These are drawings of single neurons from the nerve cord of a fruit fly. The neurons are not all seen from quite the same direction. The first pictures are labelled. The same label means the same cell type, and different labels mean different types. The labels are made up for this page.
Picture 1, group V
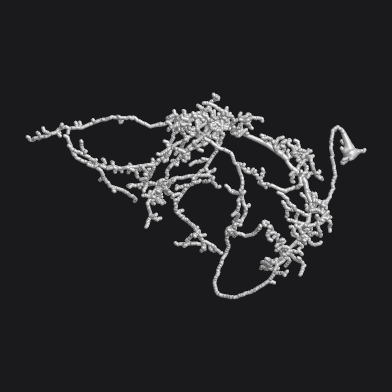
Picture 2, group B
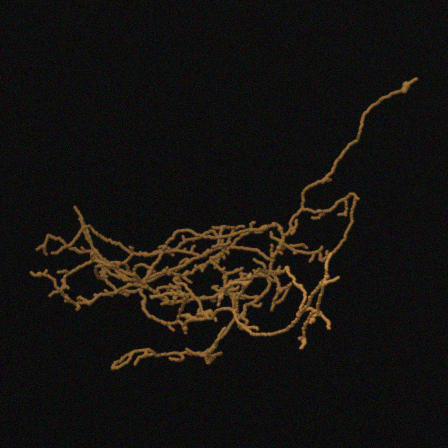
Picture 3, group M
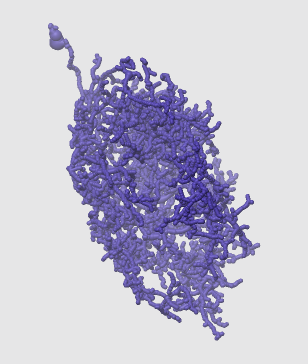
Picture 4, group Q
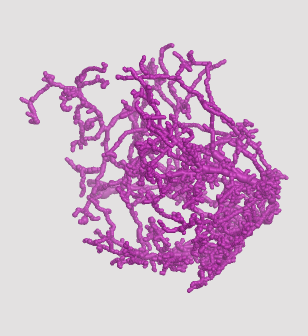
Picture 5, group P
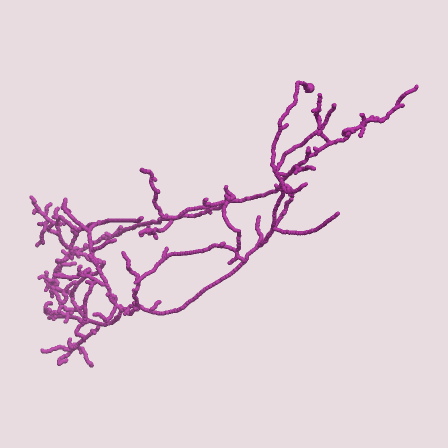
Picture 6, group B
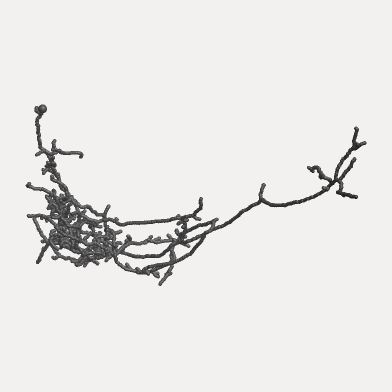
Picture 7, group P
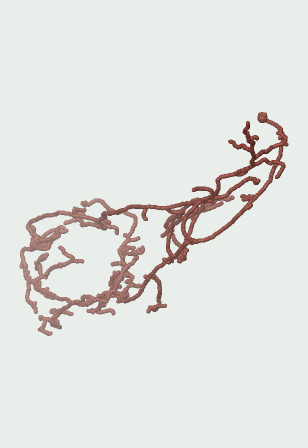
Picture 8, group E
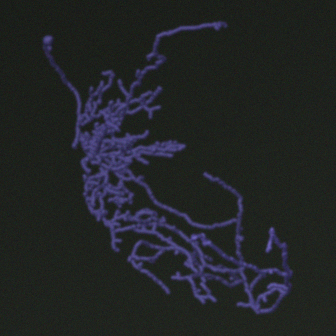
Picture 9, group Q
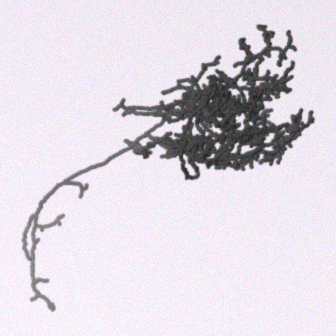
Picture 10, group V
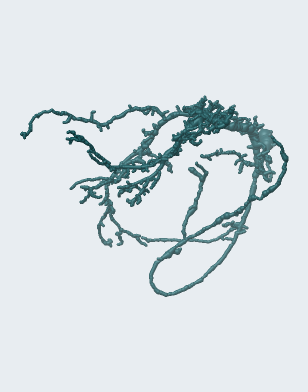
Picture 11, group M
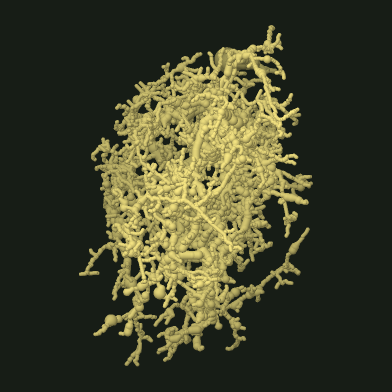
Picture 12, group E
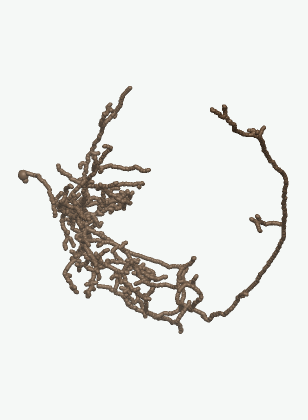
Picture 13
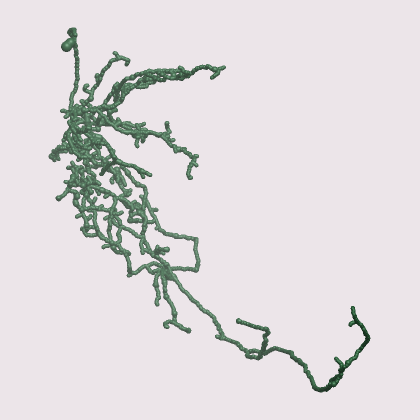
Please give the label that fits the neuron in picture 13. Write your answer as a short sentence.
It belongs to group E.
